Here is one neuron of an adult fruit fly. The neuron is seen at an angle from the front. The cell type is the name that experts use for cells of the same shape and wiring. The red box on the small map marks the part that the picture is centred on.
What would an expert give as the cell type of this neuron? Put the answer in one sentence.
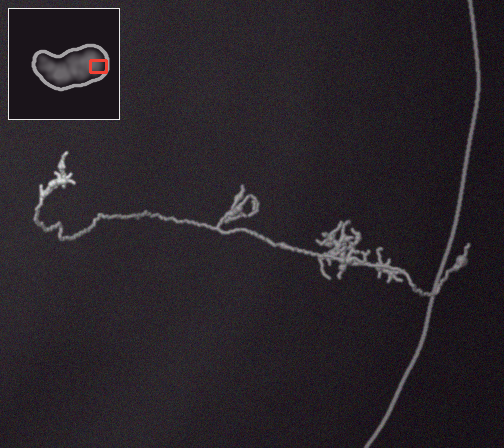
The cell type is Tm20.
